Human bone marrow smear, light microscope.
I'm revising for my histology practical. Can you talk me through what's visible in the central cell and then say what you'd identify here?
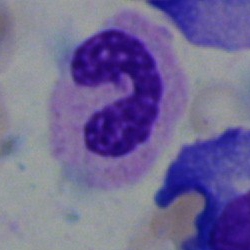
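First, the outline: roughly oval. Second, the chromatin, which is dark purple and coarsely clumped. Third, the cytoplasm, abundant and pale pink. Fourth, the fine, faint pinkish granules held within that cytoplasm. Last, the name: band neutrophil.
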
